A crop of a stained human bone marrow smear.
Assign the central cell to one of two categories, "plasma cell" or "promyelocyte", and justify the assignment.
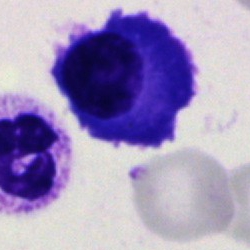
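It's a plasma cell.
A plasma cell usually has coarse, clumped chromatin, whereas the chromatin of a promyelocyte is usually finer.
Here the chromatin stains dark purple and looks dense, which sides with the plasma cell. Otherwise, the cytoplasm is deep blue, its band widest on the right side of the nucleus, with a paler crescent curving along the nucleus's right edge.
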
